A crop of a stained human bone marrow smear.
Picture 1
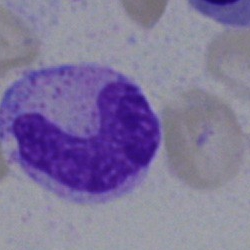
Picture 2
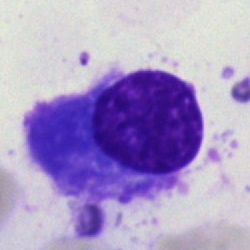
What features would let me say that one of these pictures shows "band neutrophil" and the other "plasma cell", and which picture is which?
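These are two different cells: picture 2 holds the plasma cell, and picture 1 holds the band neutrophil. Item one is the shape and position of the nucleus: the band neutrophil's nucleus is a curved, horseshoe-like band open towards the top, while the plasma cell's nucleus sits on the right with the cytoplasm spreading to the left.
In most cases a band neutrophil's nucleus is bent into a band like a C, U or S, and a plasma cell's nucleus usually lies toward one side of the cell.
Item two is the chromatin: in both cells it is clumped with paler patches between the clumps; it is coarse in the band neutrophil and dark purple in the plasma cell.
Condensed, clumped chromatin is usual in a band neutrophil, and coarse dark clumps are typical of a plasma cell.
Item three is the cytoplasm: the plasma cell has plentiful deep blue-purple cytoplasm, about equal in area to the nucleus, with a ragged, irregular outline and no distinct granules.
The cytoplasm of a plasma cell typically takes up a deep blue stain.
The band neutrophil, by contrast, has a roughly round, smooth-edged outline and no vacuoles in its cytoplasm. Item four is the nucleoli: none can be seen in the band neutrophil. A pale red cell lies just to the band neutrophil's right without overlapping it.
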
